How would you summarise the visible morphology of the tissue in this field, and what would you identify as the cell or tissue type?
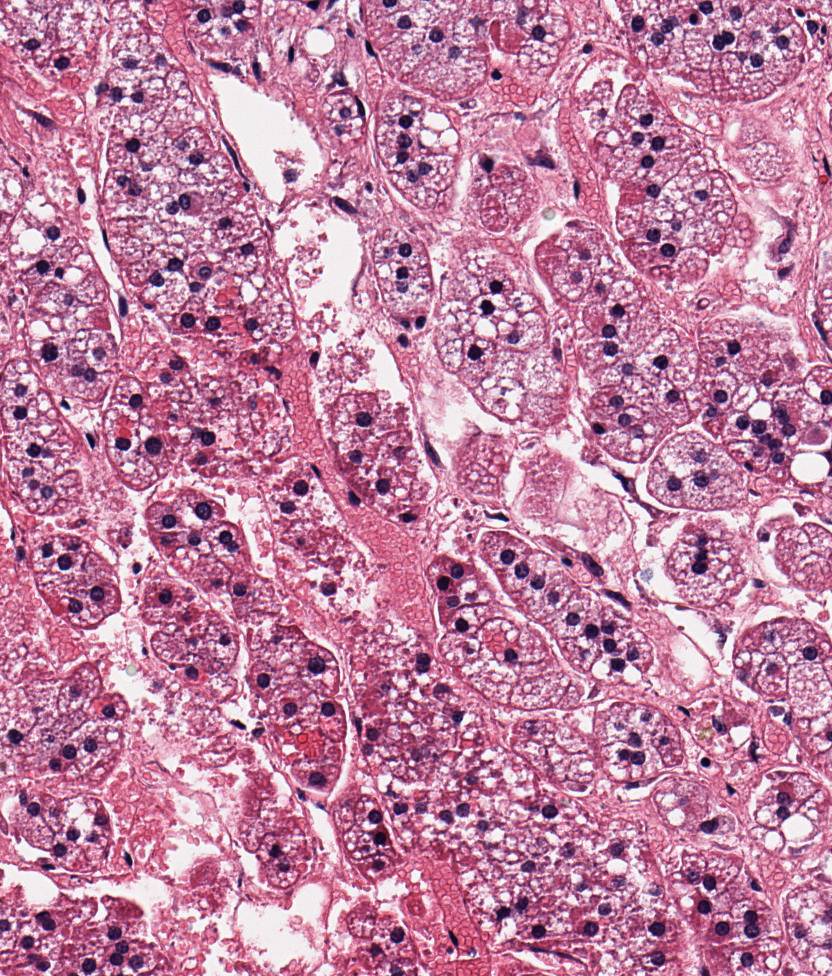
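Across the field, cells lie in rounded nests and short cords separated by thin septa. Abundant pale pink cytoplasm, filled with many small clear vacuoles, looks foamy. Nuclei are small, round, darkly stained and fairly uniform. Stroma is scant and delicate. This is adrenal gland.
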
